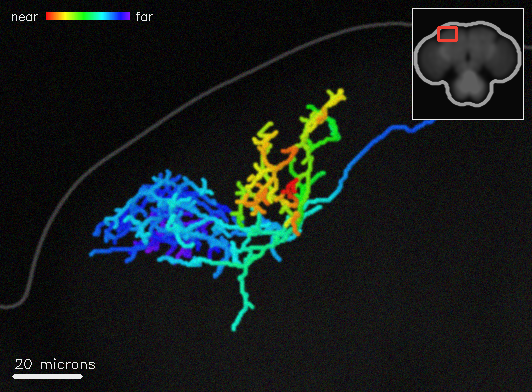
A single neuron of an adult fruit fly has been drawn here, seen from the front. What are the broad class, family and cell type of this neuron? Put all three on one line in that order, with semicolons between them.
central-brain intrinsic neuron; hemilineage SLPpm1; LHCENT12_b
